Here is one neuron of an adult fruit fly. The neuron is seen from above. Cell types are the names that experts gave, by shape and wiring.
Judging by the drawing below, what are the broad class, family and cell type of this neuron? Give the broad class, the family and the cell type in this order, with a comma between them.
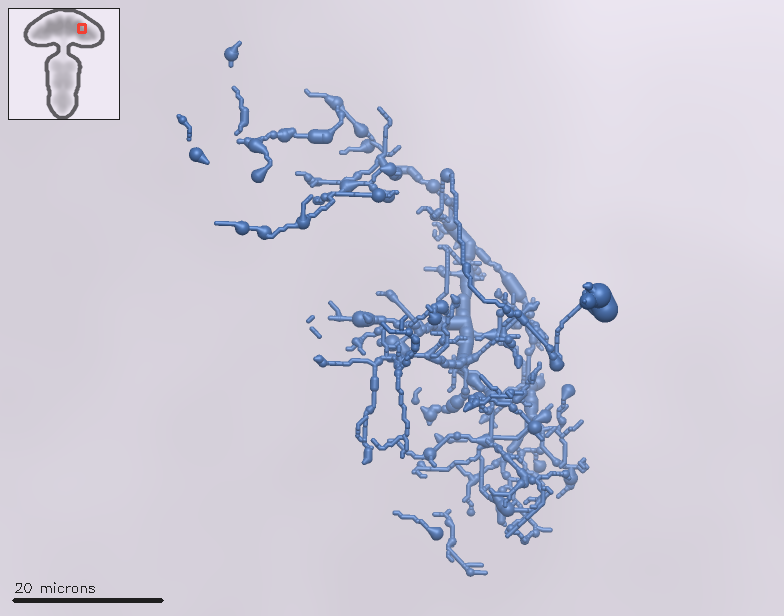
central-brain intrinsic neuron, LHAD, LHAD1h1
